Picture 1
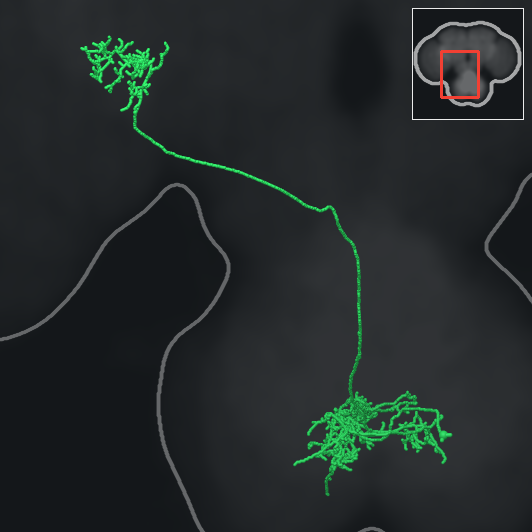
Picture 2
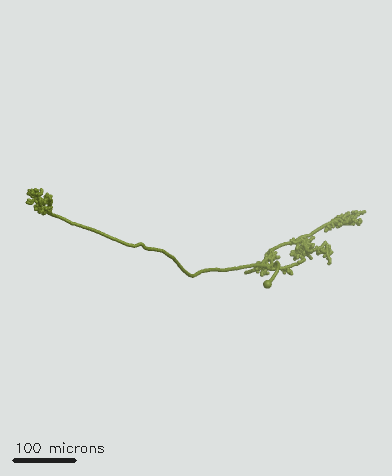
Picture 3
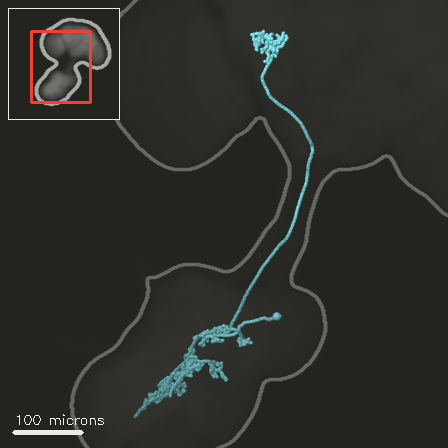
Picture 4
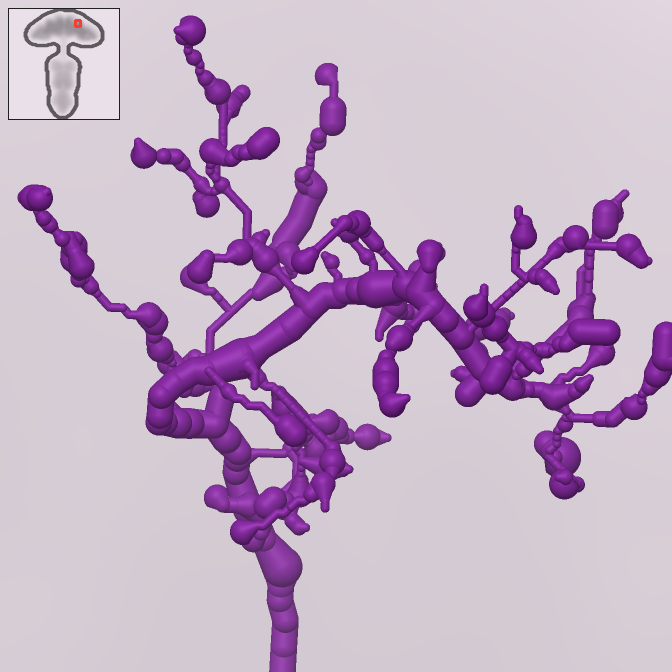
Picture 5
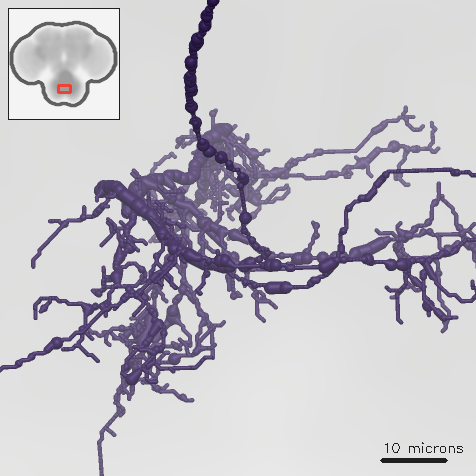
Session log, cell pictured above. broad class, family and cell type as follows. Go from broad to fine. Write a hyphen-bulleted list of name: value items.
- broad class: ascending neuron
- family: hemilineage 08B
- cell type: AN08B024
